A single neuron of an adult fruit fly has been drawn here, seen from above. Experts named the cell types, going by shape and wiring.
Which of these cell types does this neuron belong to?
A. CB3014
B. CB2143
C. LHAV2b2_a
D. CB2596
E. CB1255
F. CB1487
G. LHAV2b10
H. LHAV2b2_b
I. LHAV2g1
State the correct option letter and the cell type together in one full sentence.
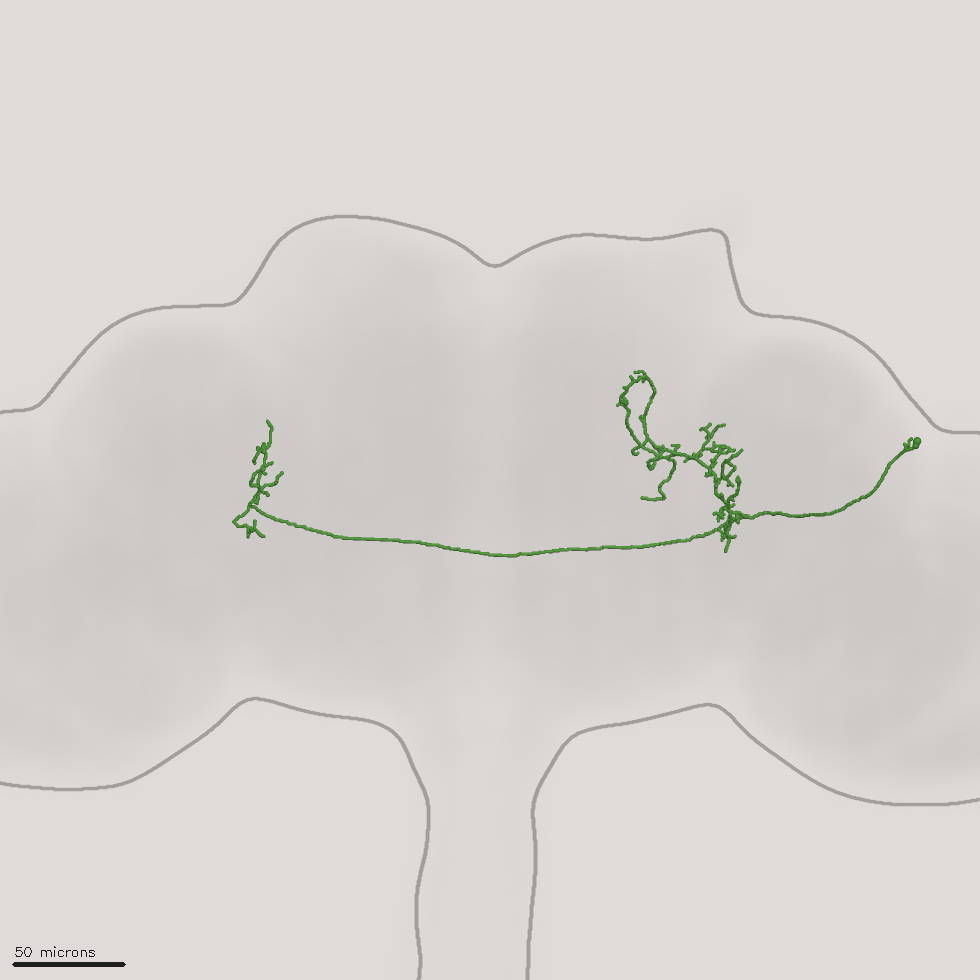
The cell type of the neuron is CB1487, listed as option F.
